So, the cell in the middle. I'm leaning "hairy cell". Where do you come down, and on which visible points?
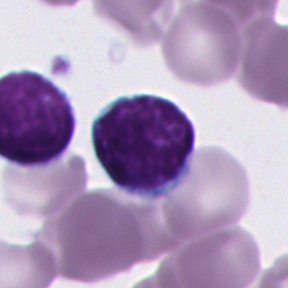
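That one isn't a hairy cell; it's a typical lymphocyte. What settles it is the cytoplasm: there's only a very thin rim of blue, mostly along the lower edge.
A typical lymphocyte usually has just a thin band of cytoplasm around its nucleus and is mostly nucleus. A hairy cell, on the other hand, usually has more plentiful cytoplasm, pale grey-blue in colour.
So that slim rim goes with typical lymphocyte and against hairy cell. Beyond that, the outline is round and smooth with no projections on the surface, the chromatin is dense and dark purple, and there are no granules or vacuoles to be seen.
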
